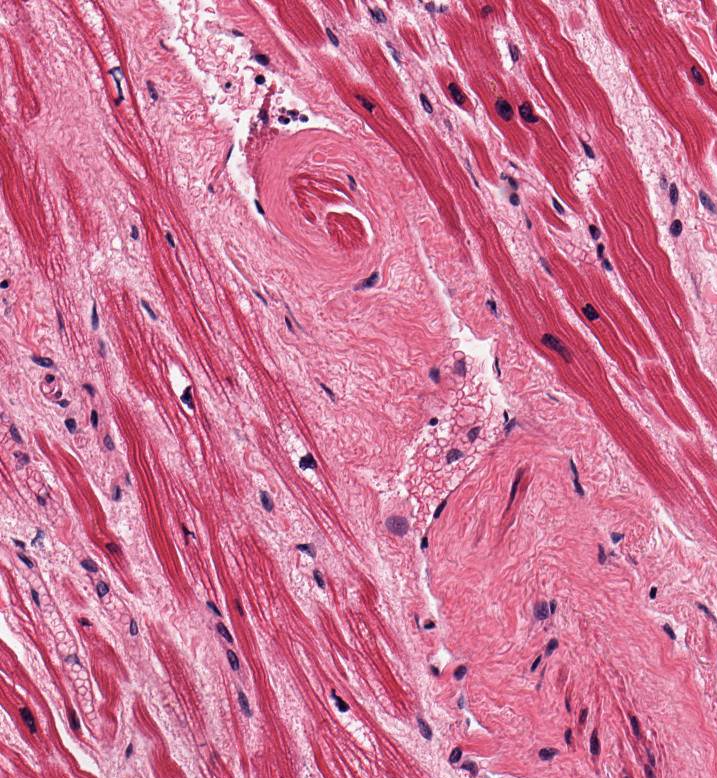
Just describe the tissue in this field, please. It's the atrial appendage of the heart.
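Long muscle fibres run in parallel bundles diagonally, upper left to lower right, with dark nuclei elongated along them. A small thick-walled vessel with a narrow slit-like lumen sits upper centre. Lower right is a broad area of wavy pink fibrous tissue with scattered spindle-shaped nuclei.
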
